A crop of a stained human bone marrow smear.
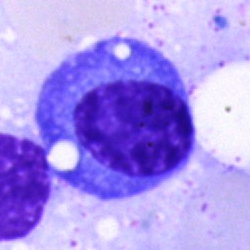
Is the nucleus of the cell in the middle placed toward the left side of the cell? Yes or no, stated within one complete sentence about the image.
No, it is to the left of the nucleus that most cytoplasm lies.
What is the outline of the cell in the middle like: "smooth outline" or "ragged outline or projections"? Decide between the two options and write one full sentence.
No projections, blebs or ragged parts break the cell's outline.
